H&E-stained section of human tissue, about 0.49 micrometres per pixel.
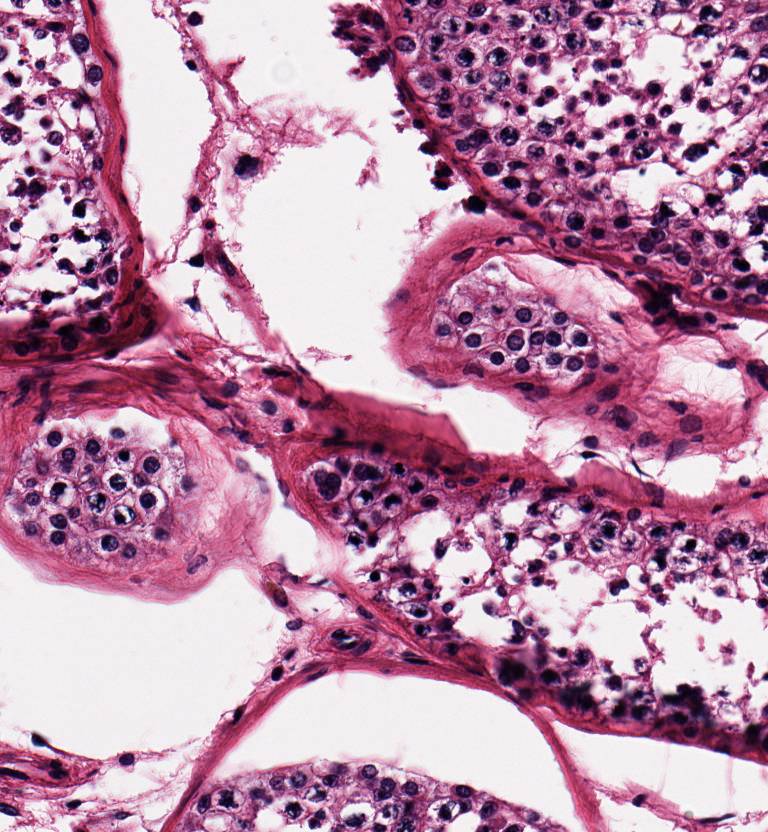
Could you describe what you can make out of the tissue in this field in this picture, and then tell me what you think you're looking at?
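Rounded tubules cut across lie between narrow pink stroma and wide empty spaces. The larger ones, top right, top left and lower middle, hold loosely set cells with round dark nuclei and clear gaps. Two smaller tubules show round dark nuclei in pale cytoplasmic halos. Flattened, elongated dark nuclei in tubule walls parallel the outline. This is testis.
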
